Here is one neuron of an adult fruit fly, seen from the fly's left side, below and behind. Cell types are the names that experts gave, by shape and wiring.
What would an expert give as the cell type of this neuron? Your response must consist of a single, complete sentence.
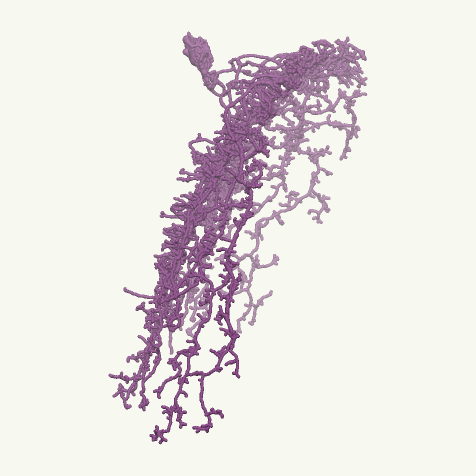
The cell type given to this neuron is Dm19.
